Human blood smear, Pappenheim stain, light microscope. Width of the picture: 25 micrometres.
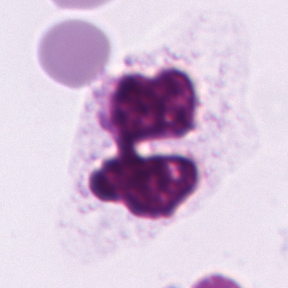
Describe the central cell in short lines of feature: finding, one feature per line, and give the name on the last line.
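Outline: irregular and faint, so look closely.
Cytoplasm: plentiful and pale pinkish-lilac.
Granules: fine purple ones, scattered through the cytoplasm.
Chromatin: dark purple, clumped coarsely.
Name: this one is a segmented neutrophil.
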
